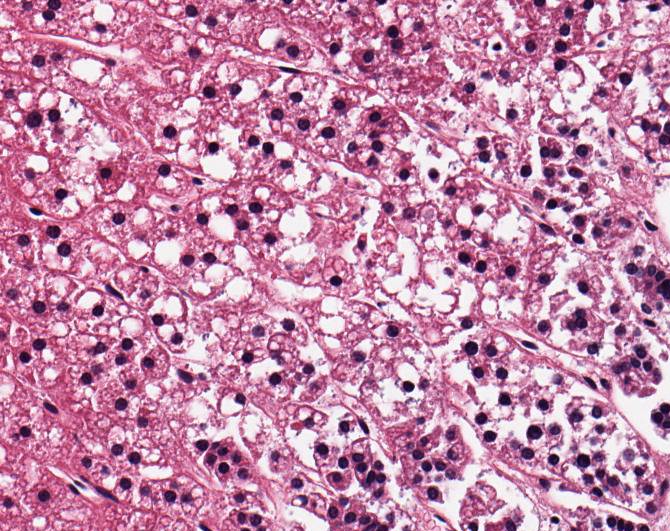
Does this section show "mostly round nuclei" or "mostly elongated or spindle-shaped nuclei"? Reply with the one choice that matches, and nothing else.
Mostly round nuclei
